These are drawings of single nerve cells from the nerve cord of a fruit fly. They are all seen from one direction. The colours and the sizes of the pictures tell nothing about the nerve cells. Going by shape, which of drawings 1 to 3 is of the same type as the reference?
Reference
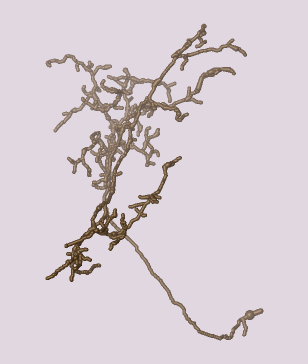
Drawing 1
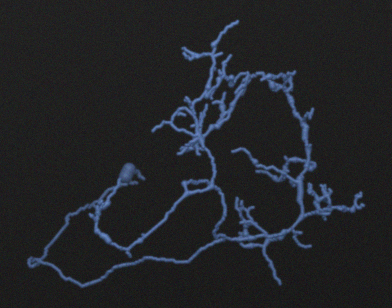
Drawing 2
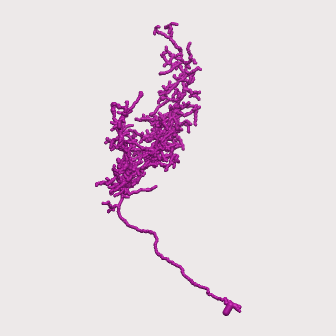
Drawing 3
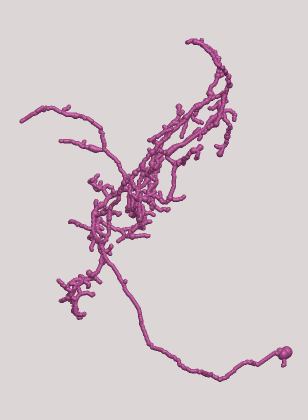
Drawing 1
